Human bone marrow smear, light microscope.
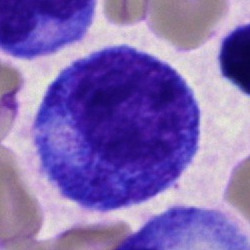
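Promyelocyte: the cell in the middle of a stained human bone marrow smear, light microscope. Its outline is round and smooth, and a large nucleus fills most of the cell. A paler zone lies beside the nucleus at the lower left of the cell. No vacuoles are seen in the cytoplasm.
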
